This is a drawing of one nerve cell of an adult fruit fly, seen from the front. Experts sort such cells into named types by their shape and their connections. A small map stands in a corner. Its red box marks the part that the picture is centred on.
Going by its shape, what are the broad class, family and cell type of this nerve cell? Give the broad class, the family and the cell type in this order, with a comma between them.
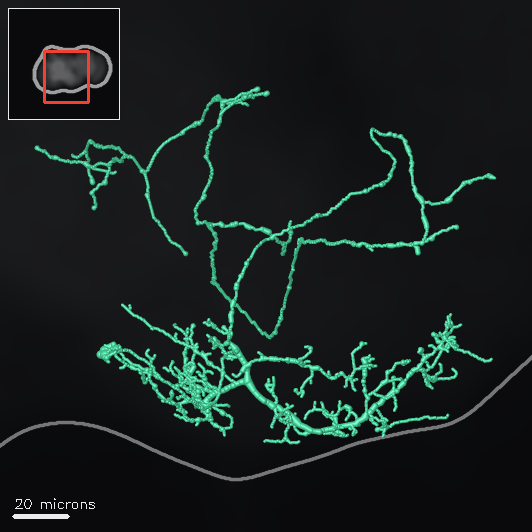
descending neuron, hemilineage MX7, DNg72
